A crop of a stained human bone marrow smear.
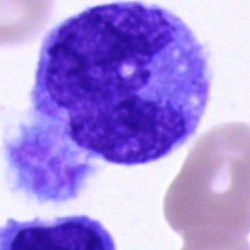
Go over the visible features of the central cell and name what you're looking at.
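Let me see: the nucleus fills most of this cell. The cytoplasm looks widest on the right side. I can make out a few small clear vacuoles scattered about, yet no distinct granules in the cytoplasm. So it's a monocyte.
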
